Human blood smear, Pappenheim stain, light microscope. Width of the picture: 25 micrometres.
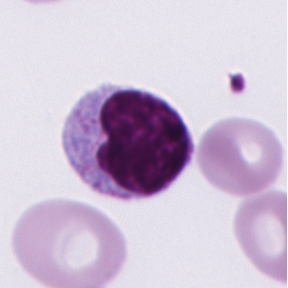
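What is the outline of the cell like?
Smooth and roundish, without surface projections, about 12 by 10 micrometres.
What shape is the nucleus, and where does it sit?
Kidney-shaped, about 9 micrometres across, with a notch on its left side; it lies toward the right of the cell.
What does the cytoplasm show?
A pale bluish-grey crescent on the left side of the cell, holding fine, scattered pinkish-purple granules.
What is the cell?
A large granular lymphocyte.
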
